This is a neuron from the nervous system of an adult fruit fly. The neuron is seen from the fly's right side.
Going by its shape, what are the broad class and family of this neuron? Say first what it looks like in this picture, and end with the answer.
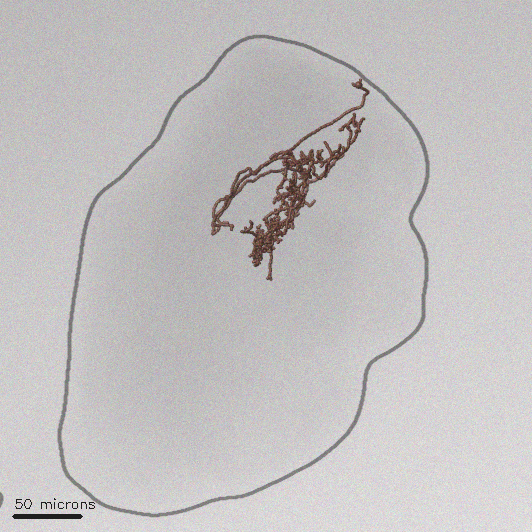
From top to bottom in the picture it spans about 150 microns. In this view it is taller than it is wide. It is a central-brain intrinsic neuron. The family is hemilineage SMPad2.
